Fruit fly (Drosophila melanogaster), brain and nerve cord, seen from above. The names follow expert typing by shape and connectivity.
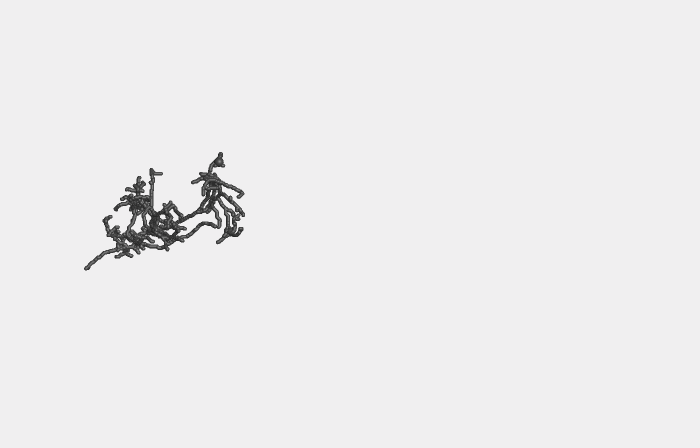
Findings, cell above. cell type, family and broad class: CB1263; hemilineage LHd1; central-brain intrinsic neuron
